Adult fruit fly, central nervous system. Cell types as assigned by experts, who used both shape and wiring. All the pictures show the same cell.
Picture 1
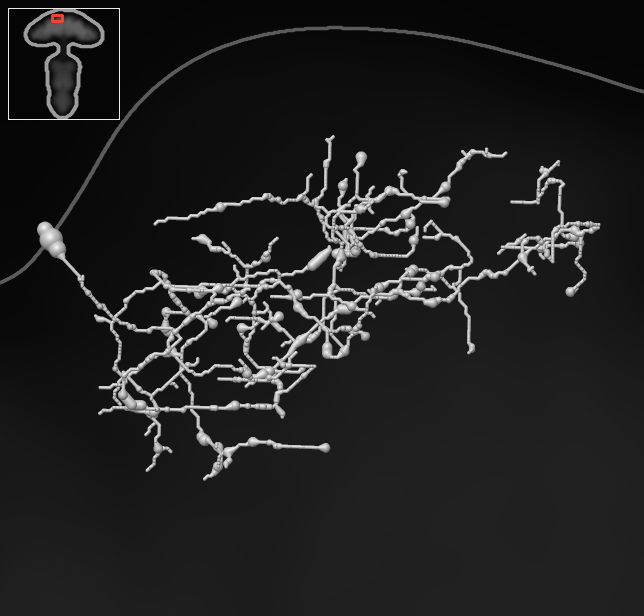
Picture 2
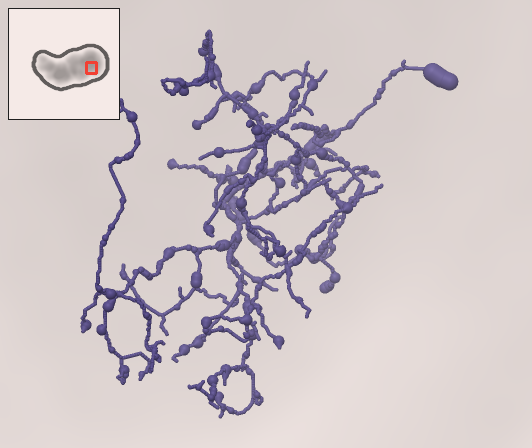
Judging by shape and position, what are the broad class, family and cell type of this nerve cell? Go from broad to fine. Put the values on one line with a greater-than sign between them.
central-brain intrinsic neuron > hemilineage ALl1_dorsal > lLN15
